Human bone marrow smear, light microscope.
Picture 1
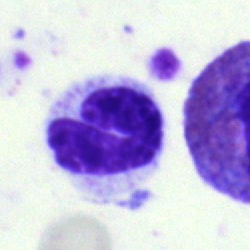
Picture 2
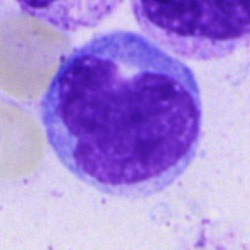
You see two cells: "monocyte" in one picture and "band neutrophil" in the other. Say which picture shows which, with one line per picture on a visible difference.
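Picture 1: band neutrophil. Fine pinkish-lilac granules are scattered through the cytoplasm.
Picture 2: monocyte. No granules are visible in the cytoplasm.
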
